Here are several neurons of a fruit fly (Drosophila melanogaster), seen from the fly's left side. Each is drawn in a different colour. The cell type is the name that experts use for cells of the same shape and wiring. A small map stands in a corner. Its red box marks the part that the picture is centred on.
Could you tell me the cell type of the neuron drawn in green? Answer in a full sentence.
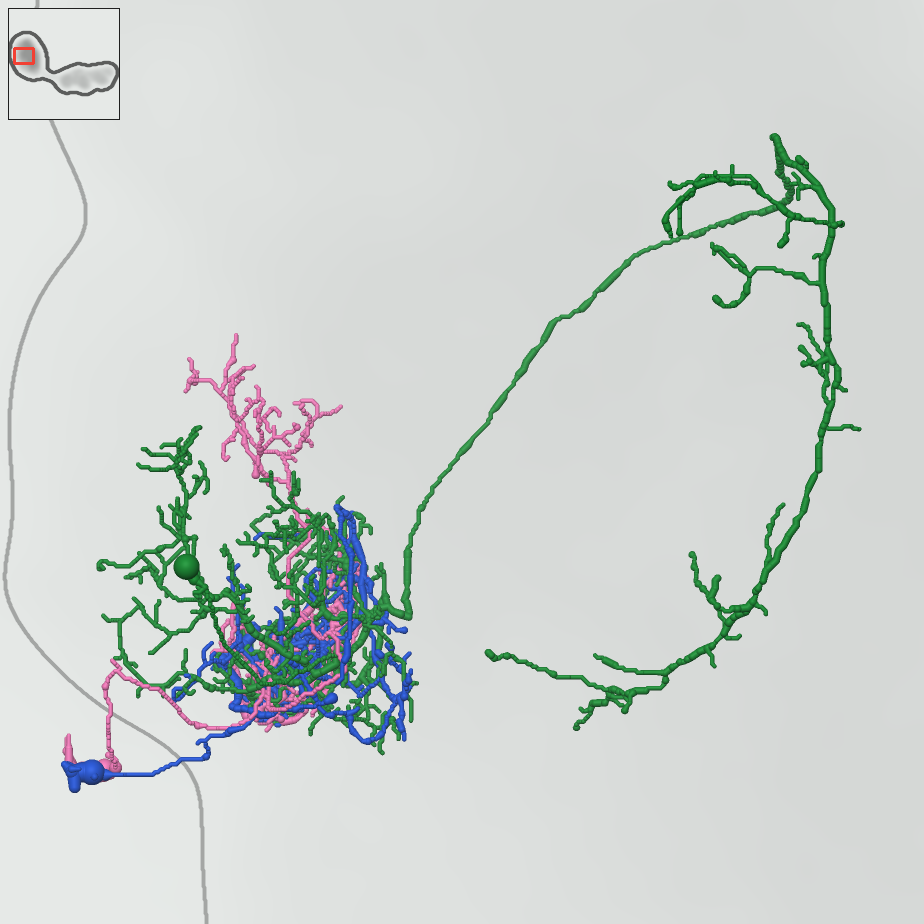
The cell type is M_l2PN3t18.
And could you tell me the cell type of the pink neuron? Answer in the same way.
The cell type is vLN27.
